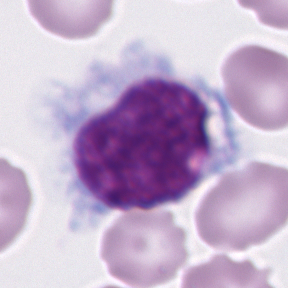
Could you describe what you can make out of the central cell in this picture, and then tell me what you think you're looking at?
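See how ragged the margin is, with lots of fine, hair-like projections of cytoplasm. The cytoplasm itself is faint, just a pale grey-blue. The chromatin's dark purple and finely mottled, and there are no coarse dark blocks in it. There's also a small pale pinkish spot sitting at the right edge of the nucleus. So this one's a hairy cell.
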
